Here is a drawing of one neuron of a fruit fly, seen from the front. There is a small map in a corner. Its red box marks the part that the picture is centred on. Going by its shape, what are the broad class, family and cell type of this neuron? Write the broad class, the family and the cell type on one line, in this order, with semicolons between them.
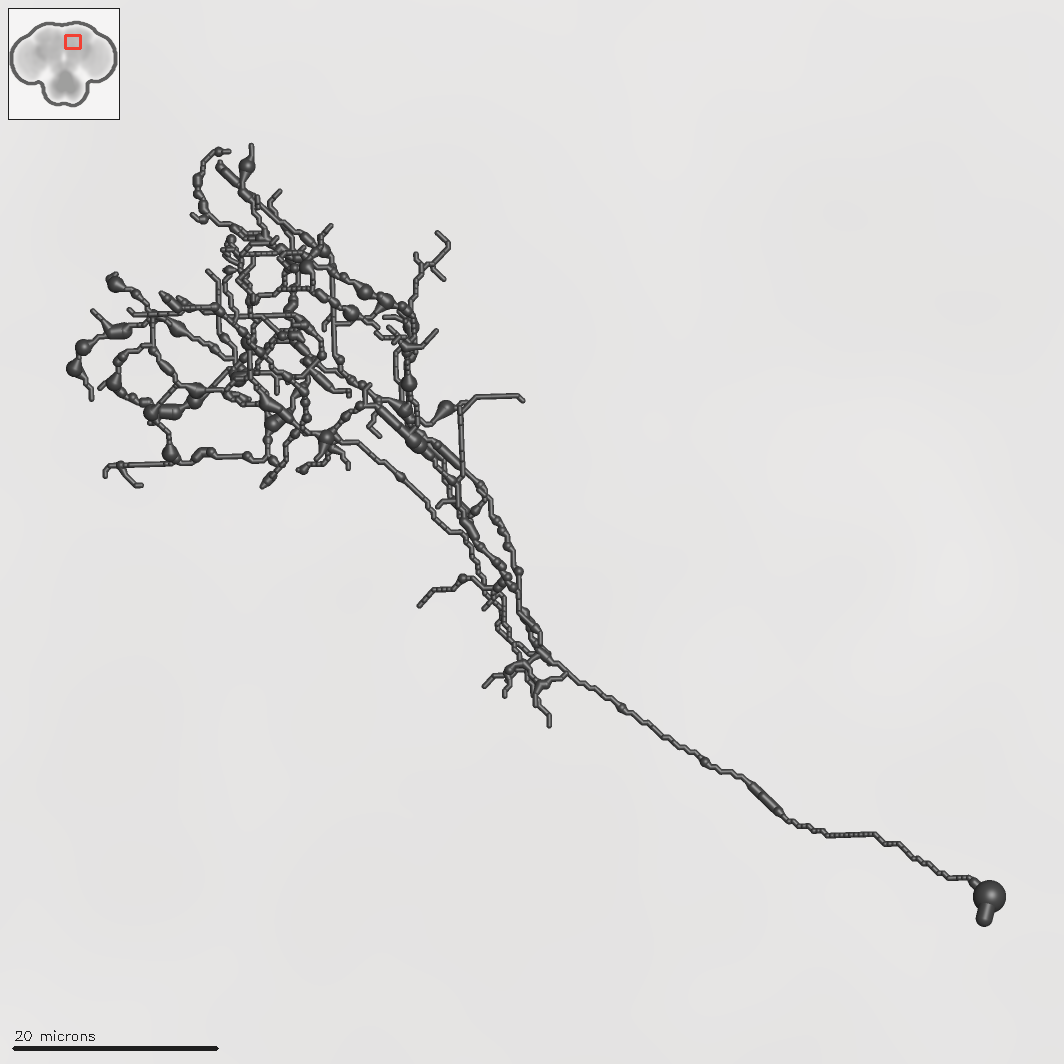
central-brain intrinsic neuron; hemilineage EBa1; CRE054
